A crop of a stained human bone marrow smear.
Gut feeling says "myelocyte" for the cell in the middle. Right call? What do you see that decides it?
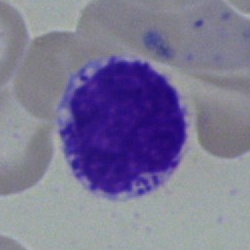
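Outline: round. Amount of cytoplasm: only a thin rim surrounds the nucleus.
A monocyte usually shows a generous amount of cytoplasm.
This thin rim therefore counts against monocyte. Colour of cytoplasm: pale.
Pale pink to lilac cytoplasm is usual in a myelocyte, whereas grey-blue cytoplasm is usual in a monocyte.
Chromatin: dense and stained dark purple. Nucleoli: none visible.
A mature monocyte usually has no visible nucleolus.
This point would fit monocyte as well, so it does not decide between the two. Granules: dark purple granules lie in the cytoplasm at the lower edge of the cell. Verdict: myelocyte fits, and the thin rim of cytoplasm is what speaks against monocyte.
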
